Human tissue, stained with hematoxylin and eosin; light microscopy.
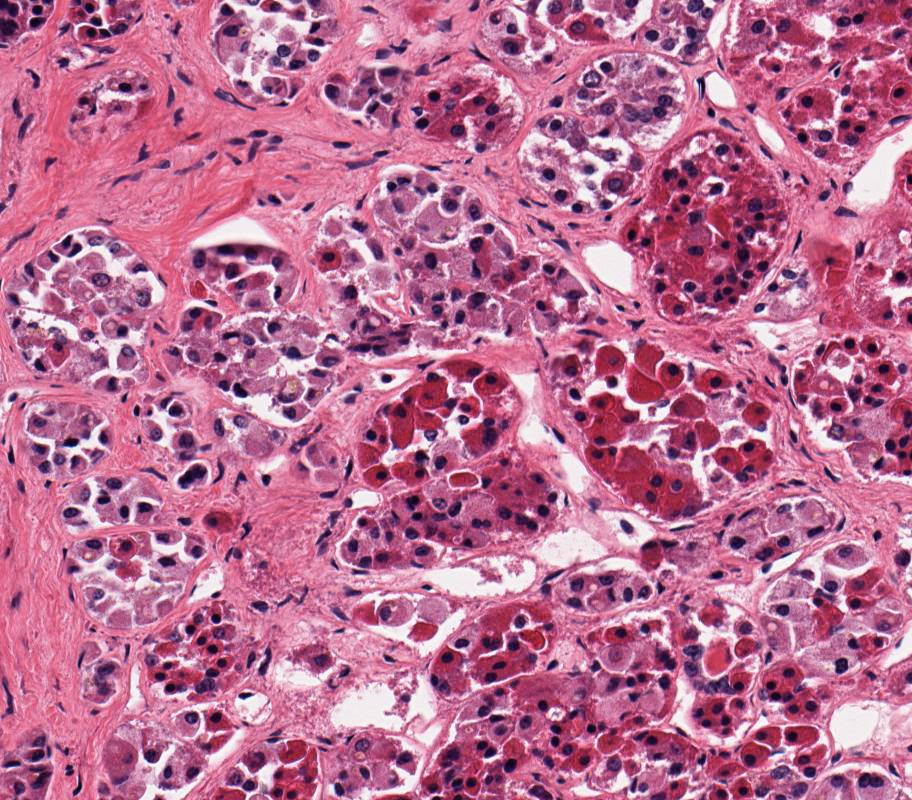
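Pituitary, haematoxylin and eosin section: rounded nests of cells are divided by thin fibrous septa. Some nests hold cells with deep red cytoplasm, others paler pink-purple, finely vacuolated cytoplasm; the reddest cells crowd the central and right nests. No gland lumens or fat cells appear anywhere.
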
